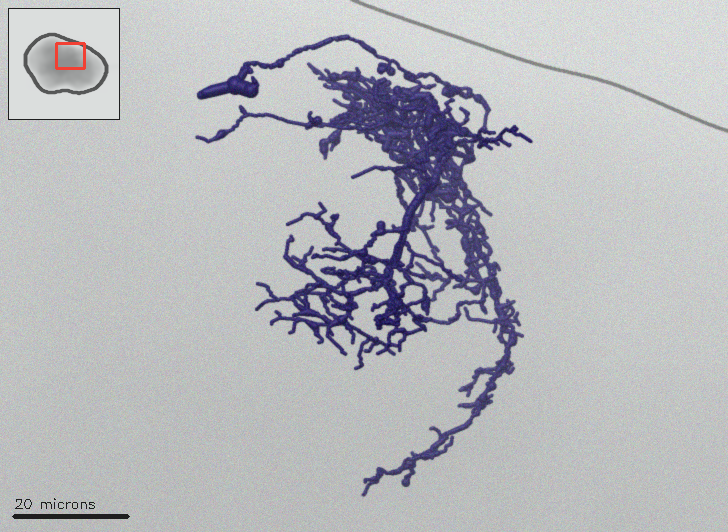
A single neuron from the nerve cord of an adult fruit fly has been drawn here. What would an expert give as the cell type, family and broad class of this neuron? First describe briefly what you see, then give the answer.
From top to bottom in the picture it spans about 80 microns. In this view it is taller than it is wide. It is of cell type IN17A060. Its family is hemilineage 17A. Its broad class is nerve-cord intrinsic neuron.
